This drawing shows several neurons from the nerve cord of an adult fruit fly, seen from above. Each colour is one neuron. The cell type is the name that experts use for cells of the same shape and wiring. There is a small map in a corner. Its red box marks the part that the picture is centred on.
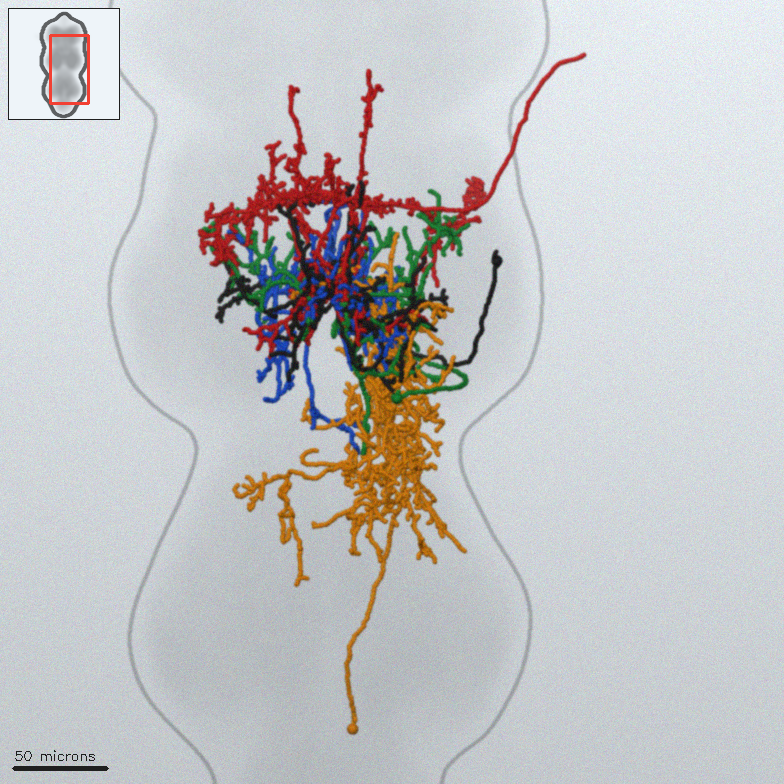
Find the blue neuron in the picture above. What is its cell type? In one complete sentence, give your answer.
In the scheme of cell types, this neuron is IN00A040.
